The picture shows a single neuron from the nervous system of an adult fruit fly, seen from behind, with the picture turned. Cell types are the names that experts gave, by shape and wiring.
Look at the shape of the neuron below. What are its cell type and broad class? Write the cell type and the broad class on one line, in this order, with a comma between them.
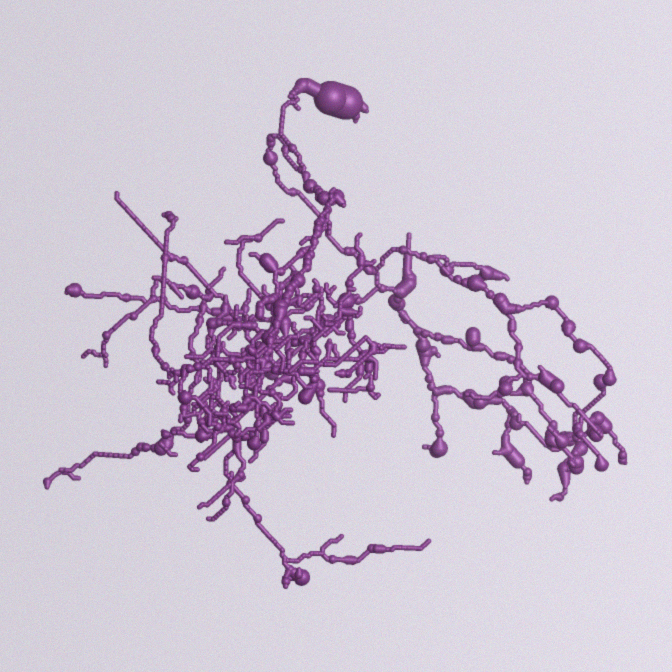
AVLP407, central-brain intrinsic neuron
